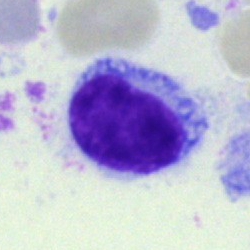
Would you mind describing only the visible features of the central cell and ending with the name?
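Taking the nucleus first, it sits off-centre, toward the lower left of the cell. Its chromatin is dark purple and dense, and no distinct nucleolus can be seen within it. Turning to the cytoplasm, no reddish granules are present there. The cell in the middle is a hairy cell.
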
